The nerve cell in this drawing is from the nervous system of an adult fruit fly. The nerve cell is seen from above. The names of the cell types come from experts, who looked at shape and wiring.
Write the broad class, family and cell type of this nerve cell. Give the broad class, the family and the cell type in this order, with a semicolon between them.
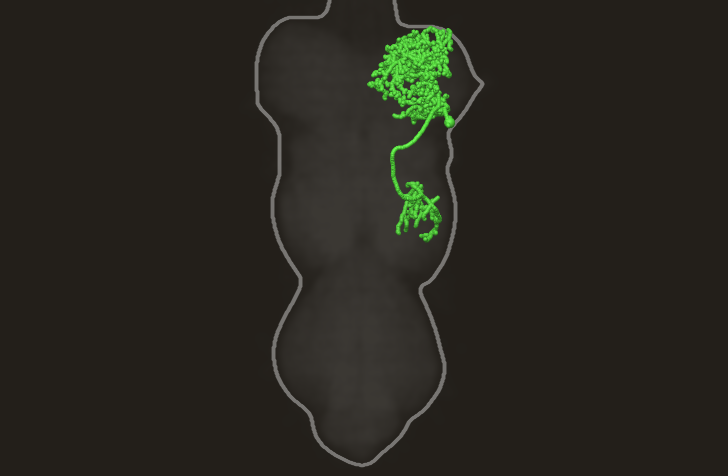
nerve-cord intrinsic neuron; hemilineage 19A; IN19A006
